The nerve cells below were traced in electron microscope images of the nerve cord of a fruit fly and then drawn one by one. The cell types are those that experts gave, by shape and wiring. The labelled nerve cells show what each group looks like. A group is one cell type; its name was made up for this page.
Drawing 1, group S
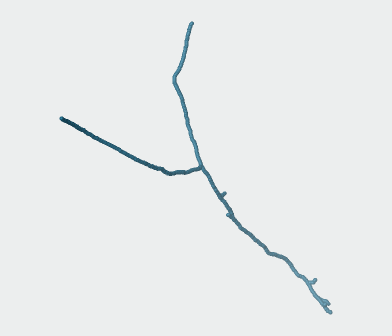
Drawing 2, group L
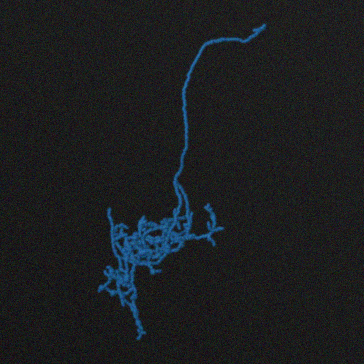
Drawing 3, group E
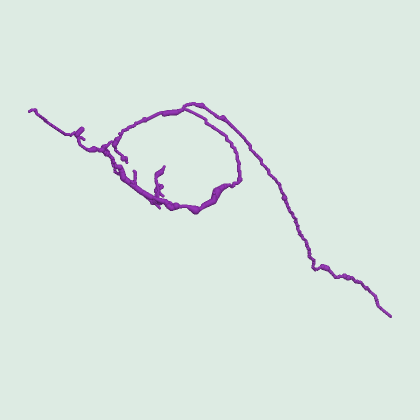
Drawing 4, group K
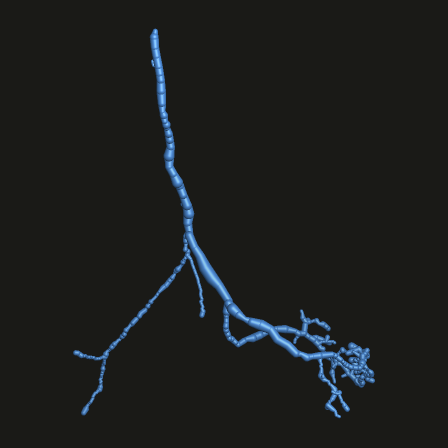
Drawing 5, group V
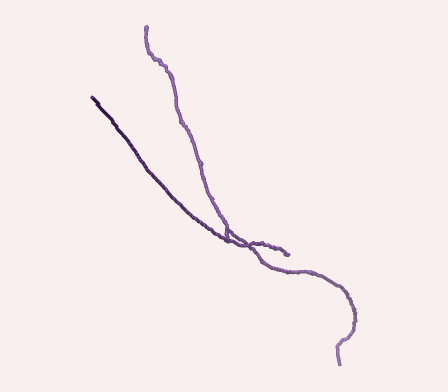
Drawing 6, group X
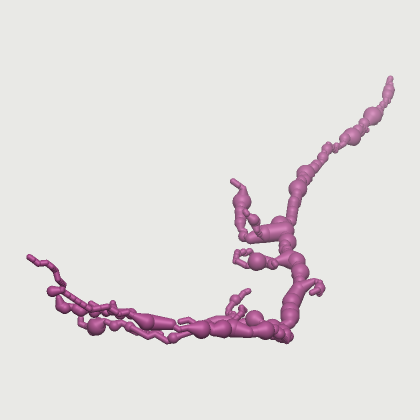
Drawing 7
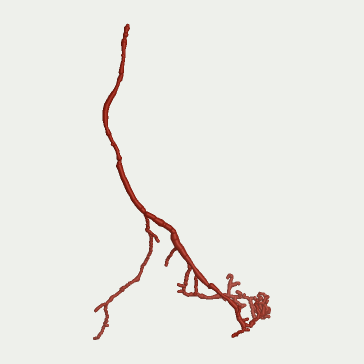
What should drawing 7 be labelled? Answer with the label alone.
group K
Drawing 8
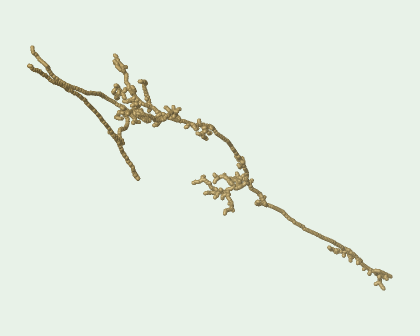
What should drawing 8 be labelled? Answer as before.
group V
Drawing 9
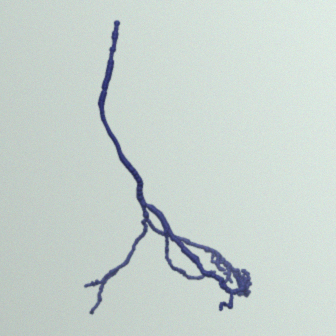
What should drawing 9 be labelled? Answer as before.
group K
